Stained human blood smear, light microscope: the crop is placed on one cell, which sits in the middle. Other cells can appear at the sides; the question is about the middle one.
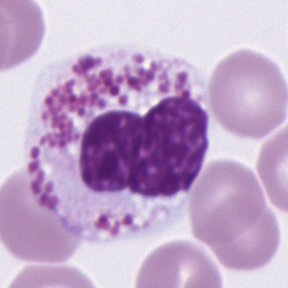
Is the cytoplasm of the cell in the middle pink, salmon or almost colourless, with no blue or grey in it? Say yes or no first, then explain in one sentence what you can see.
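Yes. The cytoplasm is very pale, almost colourless.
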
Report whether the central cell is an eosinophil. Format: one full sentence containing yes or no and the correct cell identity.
Yes, the cell here in the middle is an eosinophil.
